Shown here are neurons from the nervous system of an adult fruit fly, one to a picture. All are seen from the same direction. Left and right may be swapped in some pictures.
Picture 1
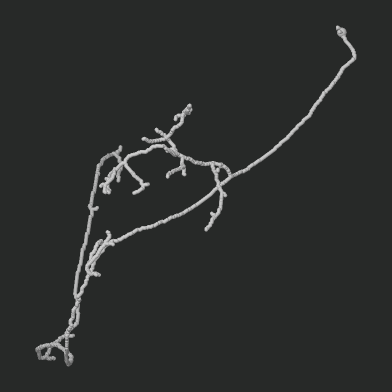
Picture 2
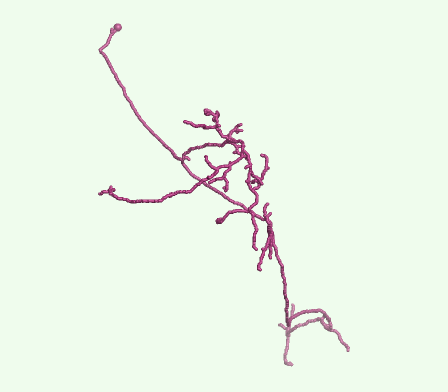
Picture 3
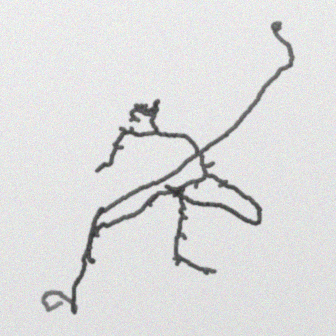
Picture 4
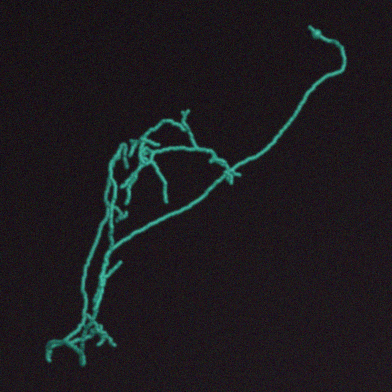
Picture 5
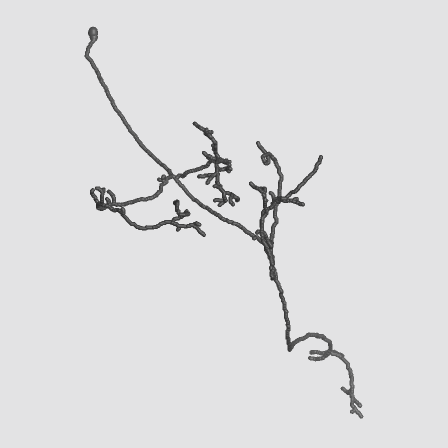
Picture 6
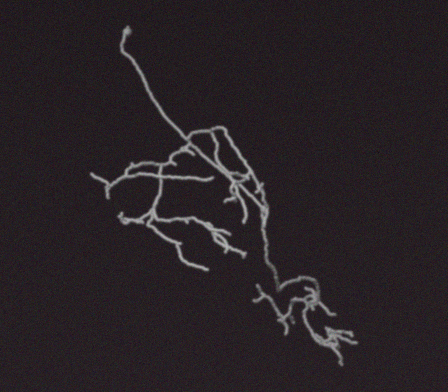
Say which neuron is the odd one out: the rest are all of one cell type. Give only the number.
6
